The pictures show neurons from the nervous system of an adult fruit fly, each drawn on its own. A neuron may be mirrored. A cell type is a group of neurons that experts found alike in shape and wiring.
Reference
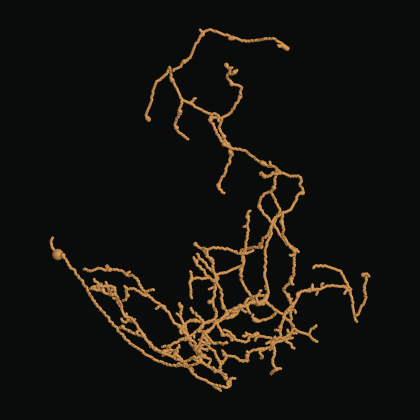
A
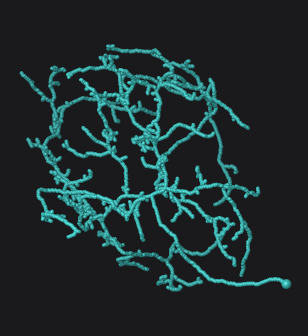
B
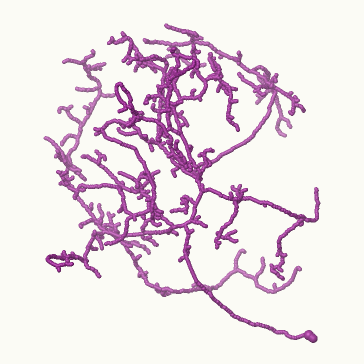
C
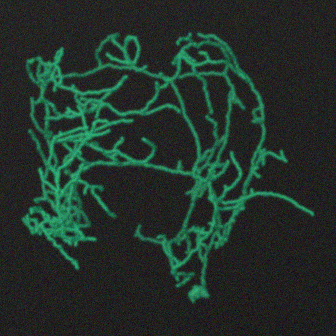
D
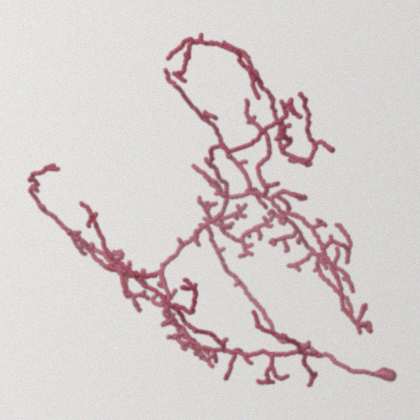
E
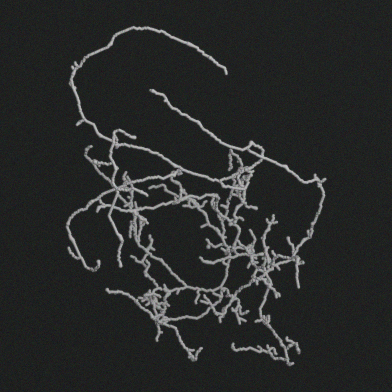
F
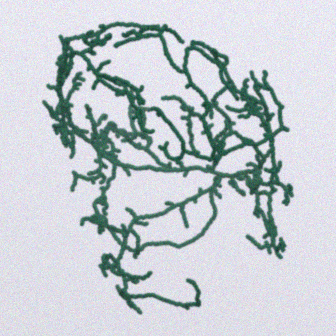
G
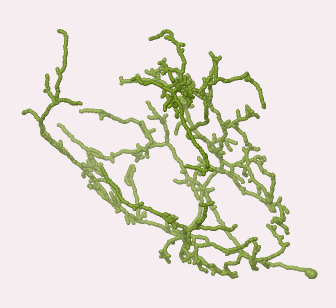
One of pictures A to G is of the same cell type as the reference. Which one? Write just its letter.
E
